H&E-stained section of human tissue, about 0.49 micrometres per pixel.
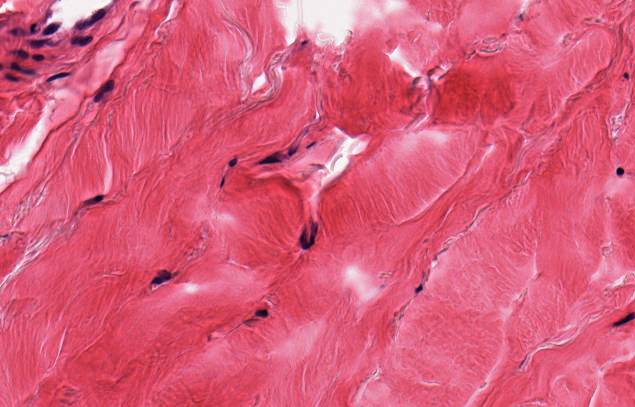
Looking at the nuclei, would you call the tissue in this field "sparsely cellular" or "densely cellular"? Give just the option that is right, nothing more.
Sparsely cellular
